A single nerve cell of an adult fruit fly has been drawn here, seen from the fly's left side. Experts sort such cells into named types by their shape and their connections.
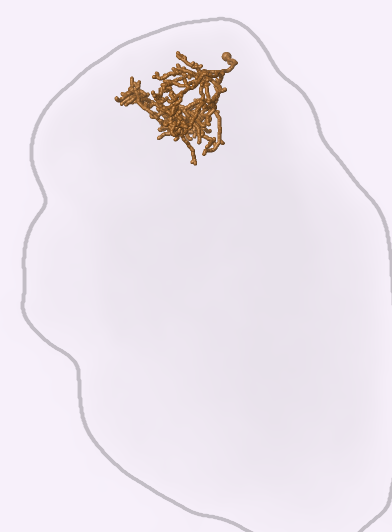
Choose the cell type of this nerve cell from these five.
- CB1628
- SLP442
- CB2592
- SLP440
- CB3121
SLP442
